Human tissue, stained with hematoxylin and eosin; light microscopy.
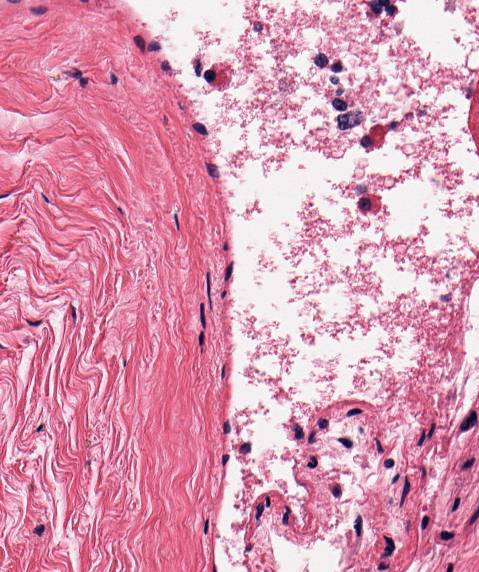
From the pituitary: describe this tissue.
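You've got a broad band of dense pink fibrous tissue across the left half, its right border bulging convexly into the adjacent space. Its wavy fibres run mainly top to bottom, with sparse, thin, dark nuclei. A single row of flattened dark nuclei lines its right edge.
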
